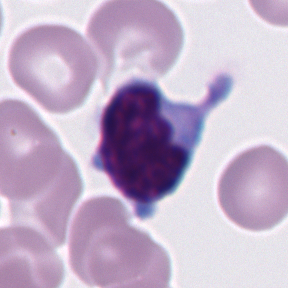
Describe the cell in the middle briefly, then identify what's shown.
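Most of the cell is filled by the nucleus, whose chromatin is dense and coarsely clumped. The cytoplasm is pale blue. At the bottom of the cell, a small blunt cytoplasmic bud protrudes. The cell is a typical lymphocyte.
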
